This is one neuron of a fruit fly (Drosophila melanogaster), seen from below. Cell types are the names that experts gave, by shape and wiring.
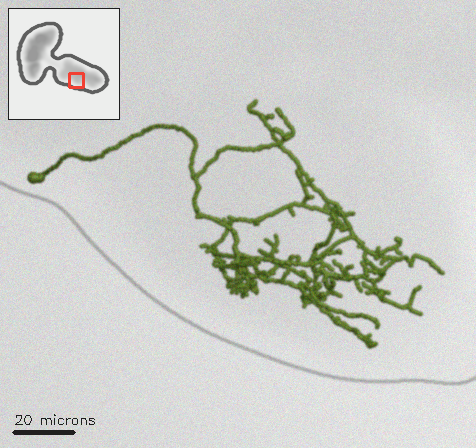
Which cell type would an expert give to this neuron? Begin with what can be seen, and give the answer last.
It lies in the nerve cord. Its cell body lies on the left of the picture. From left to right in the picture it spans about 140 microns. It is a nerve-cord intrinsic neuron. It is of cell type IN09A046.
